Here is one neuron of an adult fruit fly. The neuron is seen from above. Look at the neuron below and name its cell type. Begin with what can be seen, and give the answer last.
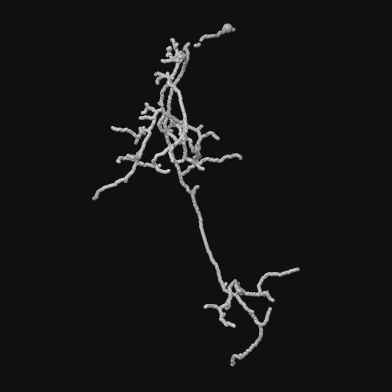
The cell body can be seen at the top of the picture. In this view it is taller than it is wide. This is a central-brain intrinsic neuron. The cell type is SMP008.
